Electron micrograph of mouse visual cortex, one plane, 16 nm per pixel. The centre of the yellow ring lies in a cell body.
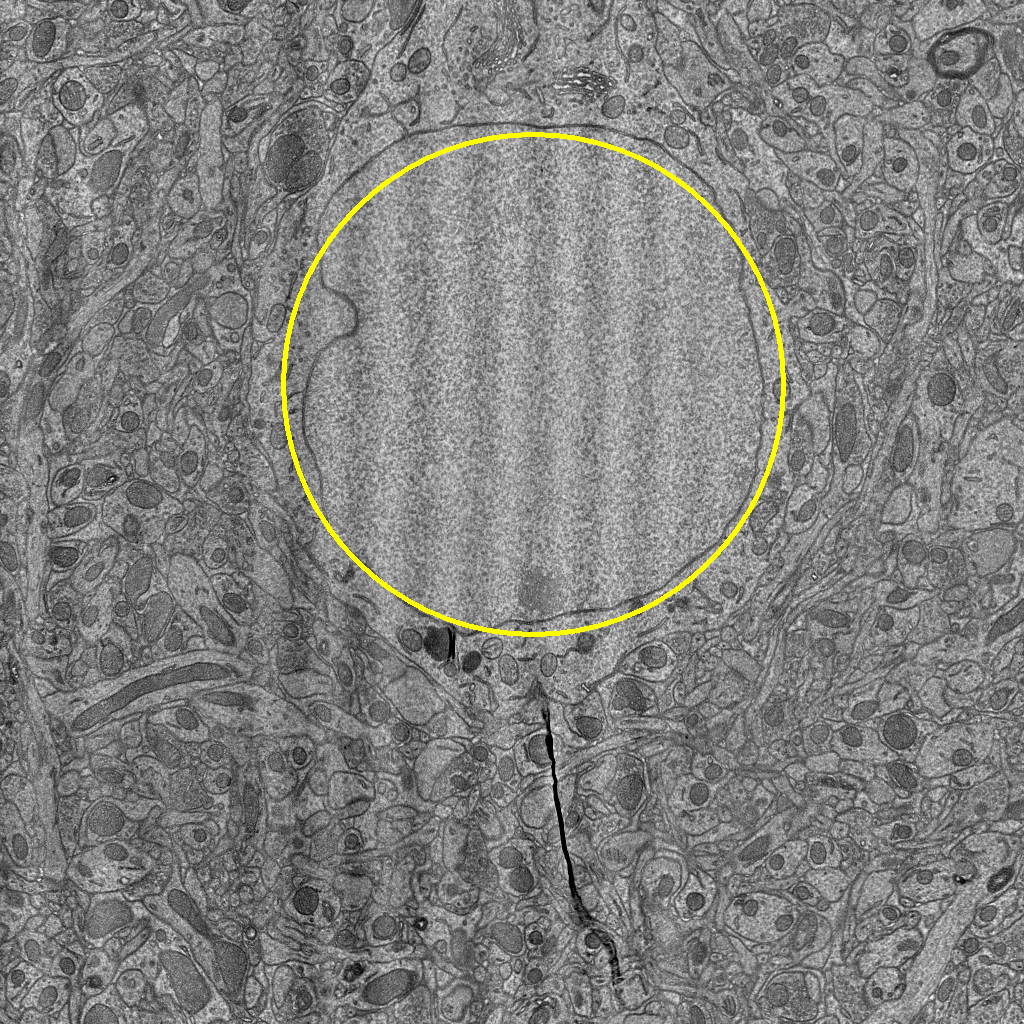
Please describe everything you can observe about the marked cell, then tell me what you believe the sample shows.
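Start with the nucleus: it is round and fills most of the ring. Follow its envelope around and you will find a single notch on the left side. Now look below the nucleus, where the body narrows into a process heading downward. All around the body, small profiles are densely packed, and no other cell body touches it. It is an excitatory neuron.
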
